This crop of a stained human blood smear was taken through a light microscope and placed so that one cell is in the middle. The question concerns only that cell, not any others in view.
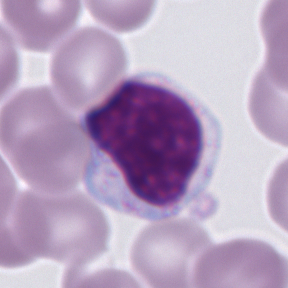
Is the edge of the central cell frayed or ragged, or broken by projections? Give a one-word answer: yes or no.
Yes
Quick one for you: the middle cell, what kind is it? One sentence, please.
This crop is built around a large granular lymphocyte at its centre.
